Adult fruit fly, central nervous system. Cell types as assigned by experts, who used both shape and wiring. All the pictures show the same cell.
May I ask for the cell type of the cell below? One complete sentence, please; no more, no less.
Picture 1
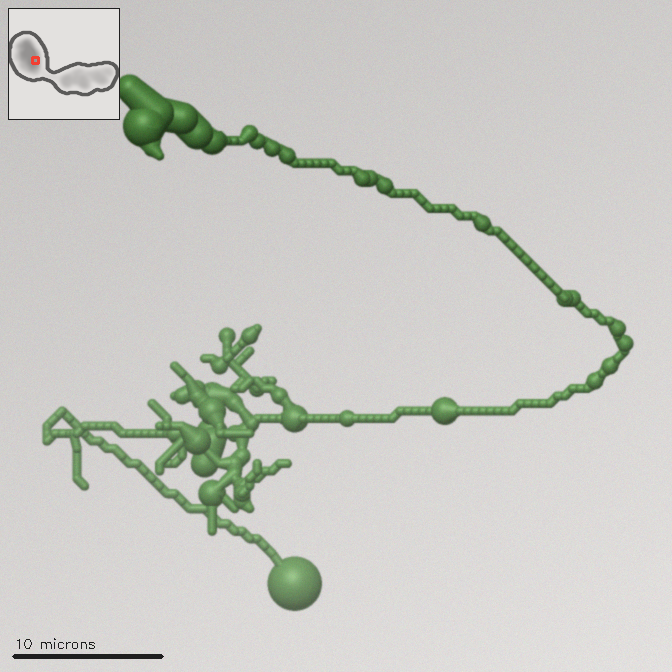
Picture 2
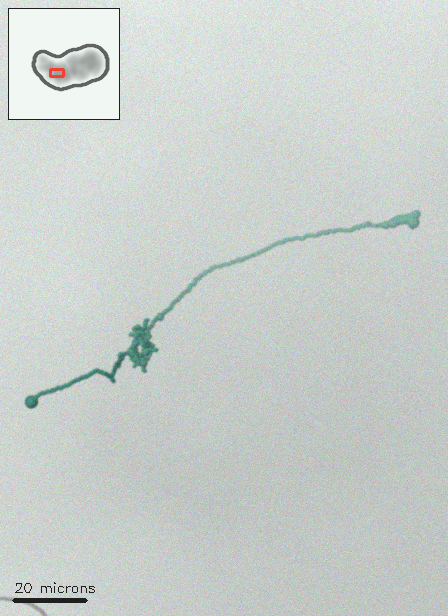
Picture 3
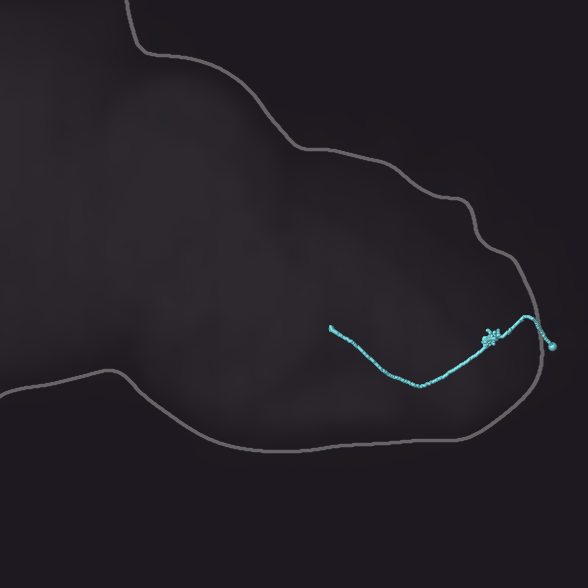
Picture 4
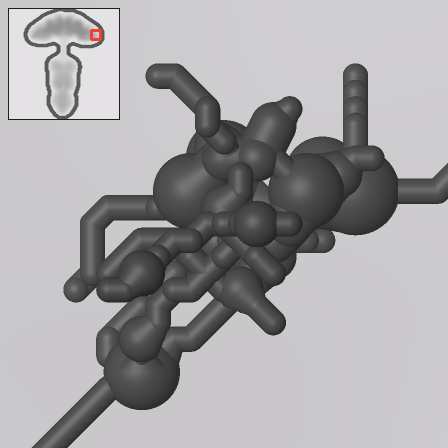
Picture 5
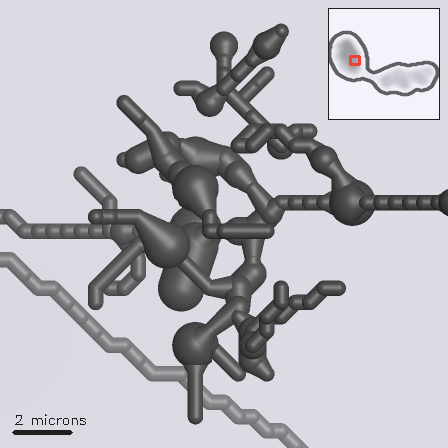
This neuron is of the type Tm9.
